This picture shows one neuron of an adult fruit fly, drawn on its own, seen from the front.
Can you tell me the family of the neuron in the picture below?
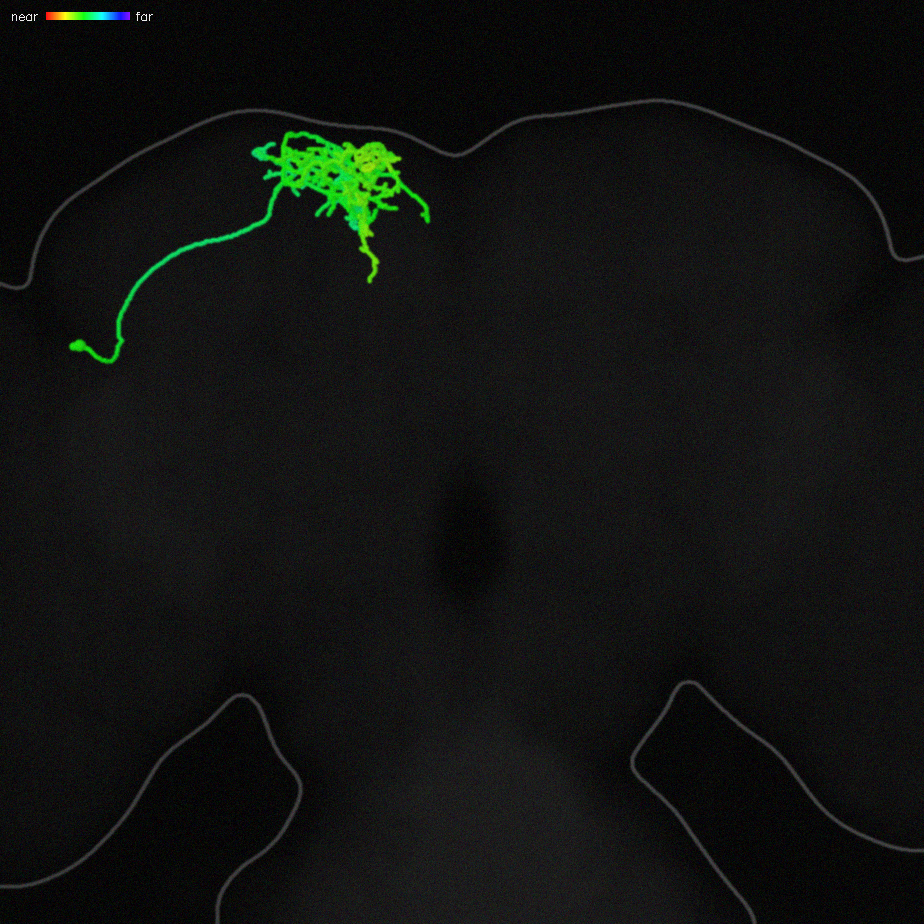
hemilineage SIPa1_ventral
